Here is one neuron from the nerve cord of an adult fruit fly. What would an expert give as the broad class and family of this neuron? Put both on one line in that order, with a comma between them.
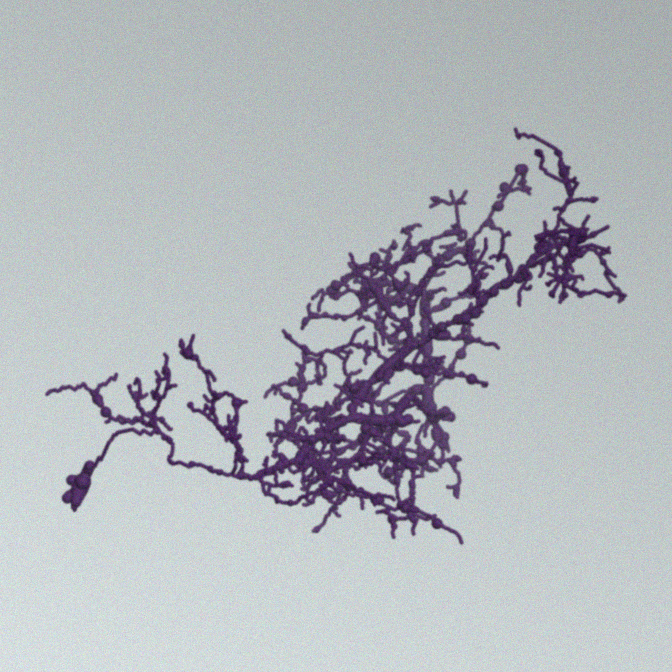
nerve-cord intrinsic neuron, hemilineage 13B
